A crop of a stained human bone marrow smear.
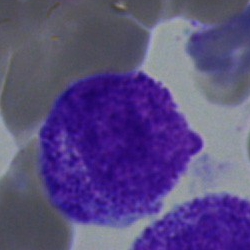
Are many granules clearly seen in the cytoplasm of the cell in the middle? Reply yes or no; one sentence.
Yes, the cell's cytoplasm contains many granules that can be seen.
